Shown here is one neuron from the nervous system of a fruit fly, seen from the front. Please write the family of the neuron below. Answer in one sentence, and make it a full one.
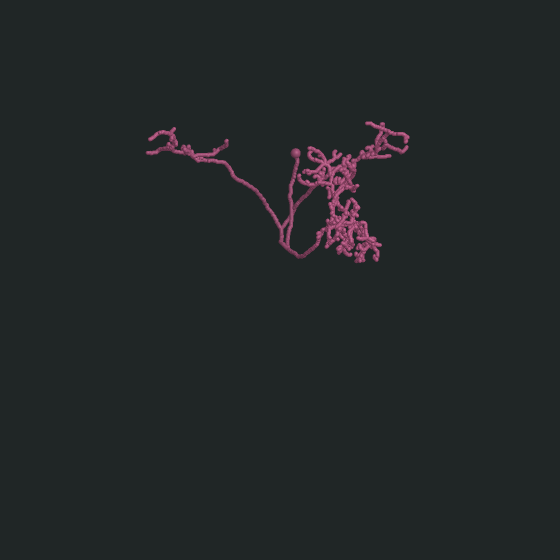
It is the family hemilineage DM1_antero_dorsal to which this neuron belongs.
